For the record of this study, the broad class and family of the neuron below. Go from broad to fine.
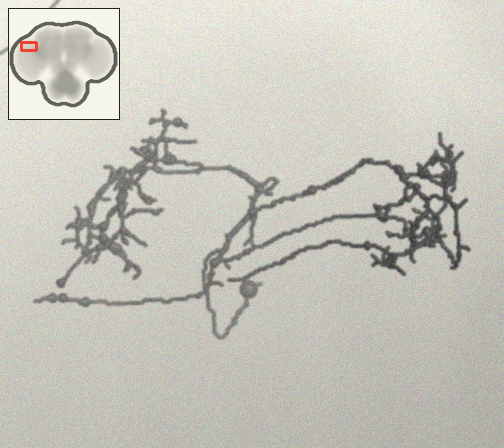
optic-lobe intrinsic neuron; Y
